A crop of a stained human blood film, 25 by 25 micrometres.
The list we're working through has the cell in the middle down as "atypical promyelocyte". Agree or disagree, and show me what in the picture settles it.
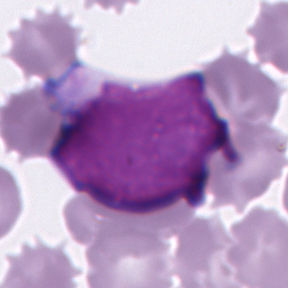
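Atypical promyelocyte does not fit this cell, which is a myeloblast. The nucleus fills most of the cell and leaves only a narrow rim of cytoplasm, which speaks for myeloblast.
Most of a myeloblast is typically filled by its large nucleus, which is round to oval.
The nucleus is also a single unlobed mass, which counts against atypical promyelocyte.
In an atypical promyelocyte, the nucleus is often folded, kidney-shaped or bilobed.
The rim of cytoplasm stains deep blue, with a paler, greyish-blue patch at the upper left. The outline is angular and irregular rather than round, with small tag-like projections at the right edge.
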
